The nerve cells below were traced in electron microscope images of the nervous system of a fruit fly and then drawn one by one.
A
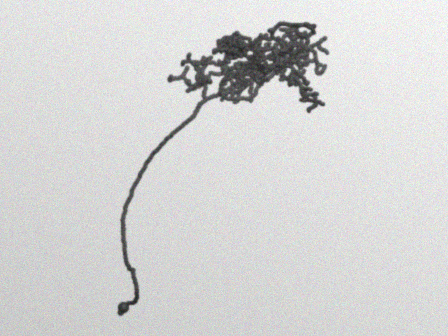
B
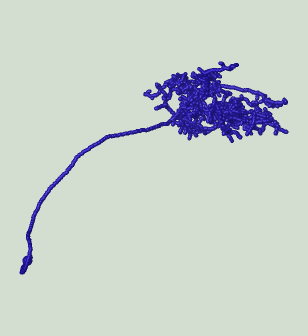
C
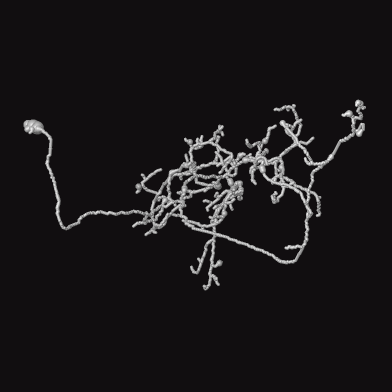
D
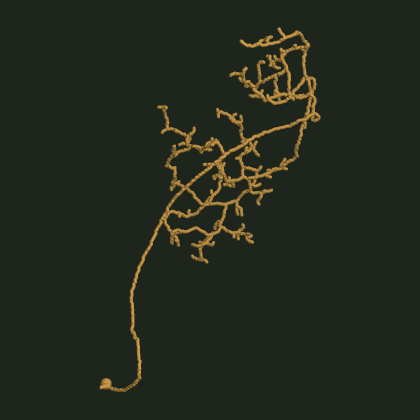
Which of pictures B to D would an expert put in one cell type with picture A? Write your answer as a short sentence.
Picture B is of the same cell type.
